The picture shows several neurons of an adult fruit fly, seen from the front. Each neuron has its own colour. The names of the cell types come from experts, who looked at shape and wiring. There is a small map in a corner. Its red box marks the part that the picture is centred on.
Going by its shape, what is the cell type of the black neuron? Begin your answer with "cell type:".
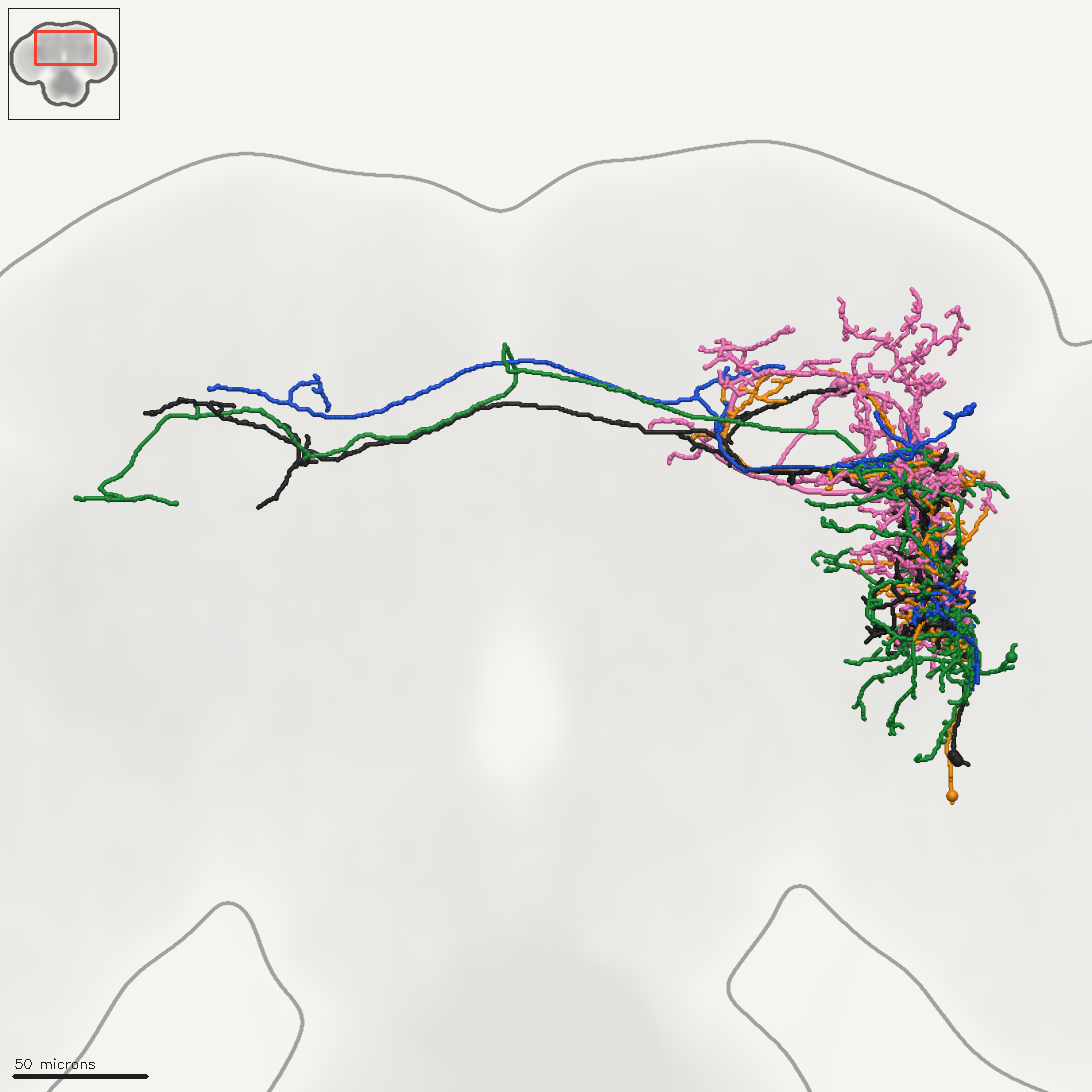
cell type: CB1190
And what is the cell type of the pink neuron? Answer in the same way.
cell type: AVLP474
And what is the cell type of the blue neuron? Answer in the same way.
cell type: CB2625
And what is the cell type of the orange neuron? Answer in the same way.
cell type: CB1302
